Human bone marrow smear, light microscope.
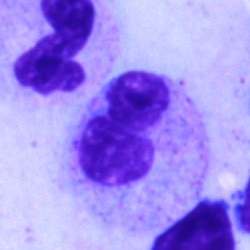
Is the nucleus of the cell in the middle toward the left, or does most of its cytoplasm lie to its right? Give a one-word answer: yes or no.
Yes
